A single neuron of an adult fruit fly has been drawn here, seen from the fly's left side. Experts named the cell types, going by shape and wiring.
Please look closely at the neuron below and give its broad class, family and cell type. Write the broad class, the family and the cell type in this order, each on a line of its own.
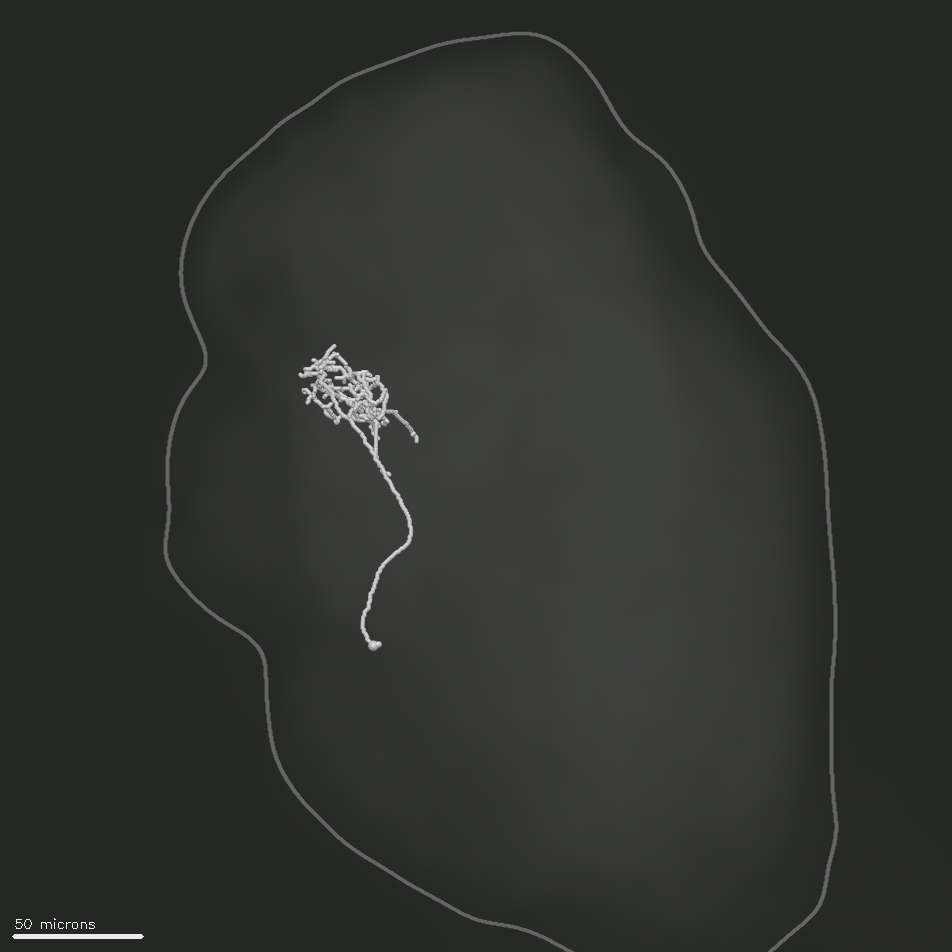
central-brain intrinsic neuron
hemilineage LALa1_anterior
CB1705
